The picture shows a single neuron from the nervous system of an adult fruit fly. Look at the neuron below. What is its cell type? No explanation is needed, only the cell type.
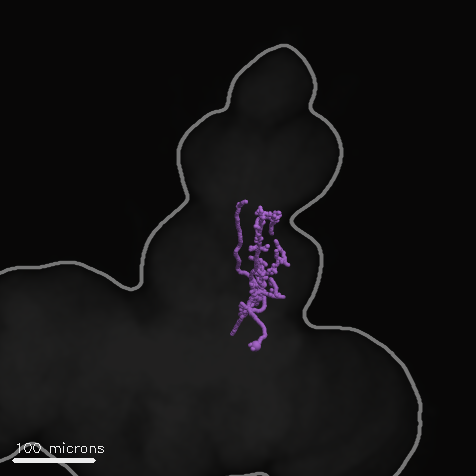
IN12A035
